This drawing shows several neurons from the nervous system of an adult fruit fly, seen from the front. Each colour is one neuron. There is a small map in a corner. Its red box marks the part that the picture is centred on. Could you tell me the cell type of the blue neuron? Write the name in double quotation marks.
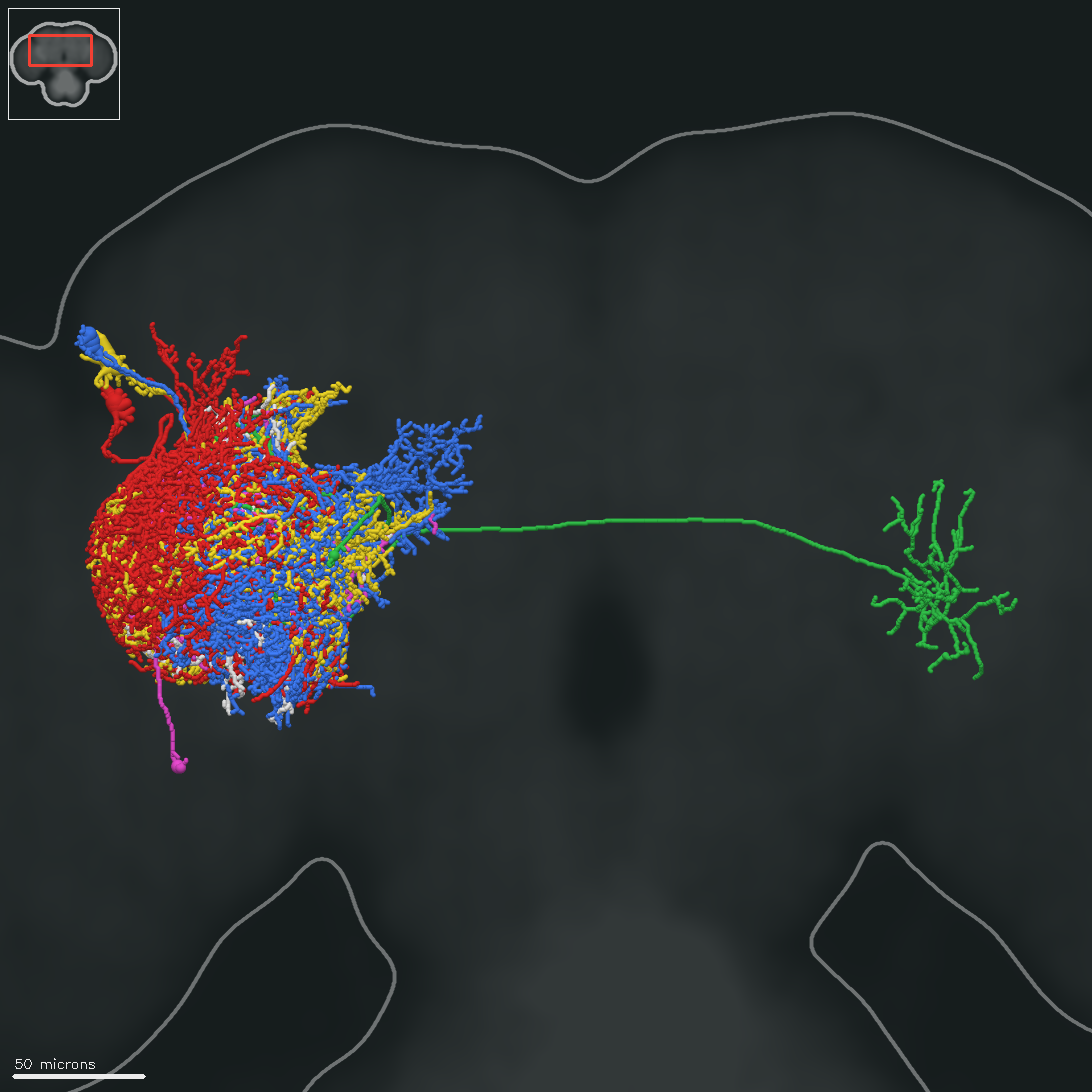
"AVLP076"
